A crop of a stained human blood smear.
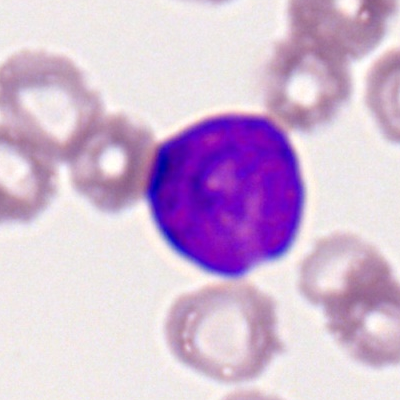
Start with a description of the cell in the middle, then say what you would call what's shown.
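Nearly the whole cell is filled by the nucleus, whose chromatin is finely textured rather than coarsely clumped. Around it runs a deep blue rim of cytoplasm, seen most clearly along the left edge of the cell. I name this cell a myeloblast.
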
